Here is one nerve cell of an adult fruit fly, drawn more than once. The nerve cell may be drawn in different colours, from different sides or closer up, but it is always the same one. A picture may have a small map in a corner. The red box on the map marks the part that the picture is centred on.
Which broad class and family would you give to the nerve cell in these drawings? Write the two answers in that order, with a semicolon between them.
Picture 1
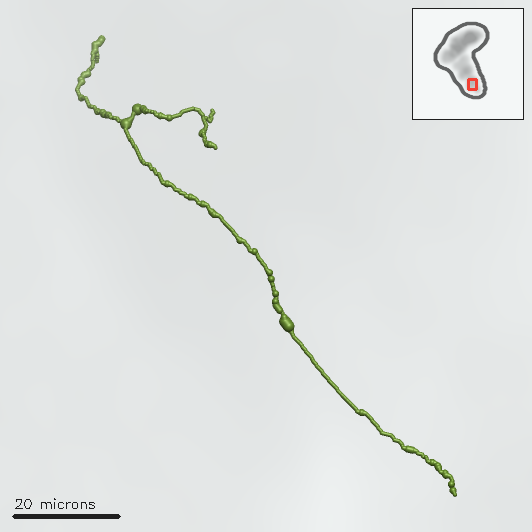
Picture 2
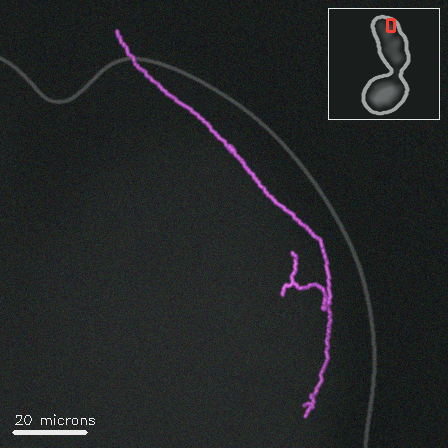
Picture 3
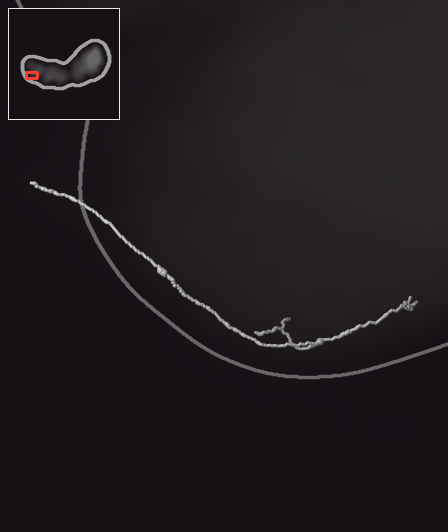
sensory neuron entering the nerve cord; class mechanosensory tactile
